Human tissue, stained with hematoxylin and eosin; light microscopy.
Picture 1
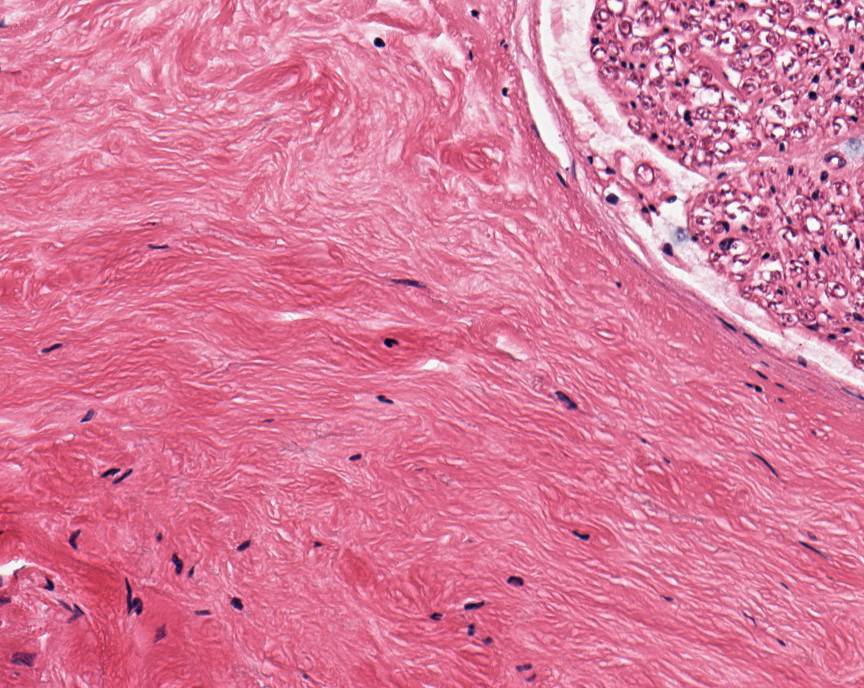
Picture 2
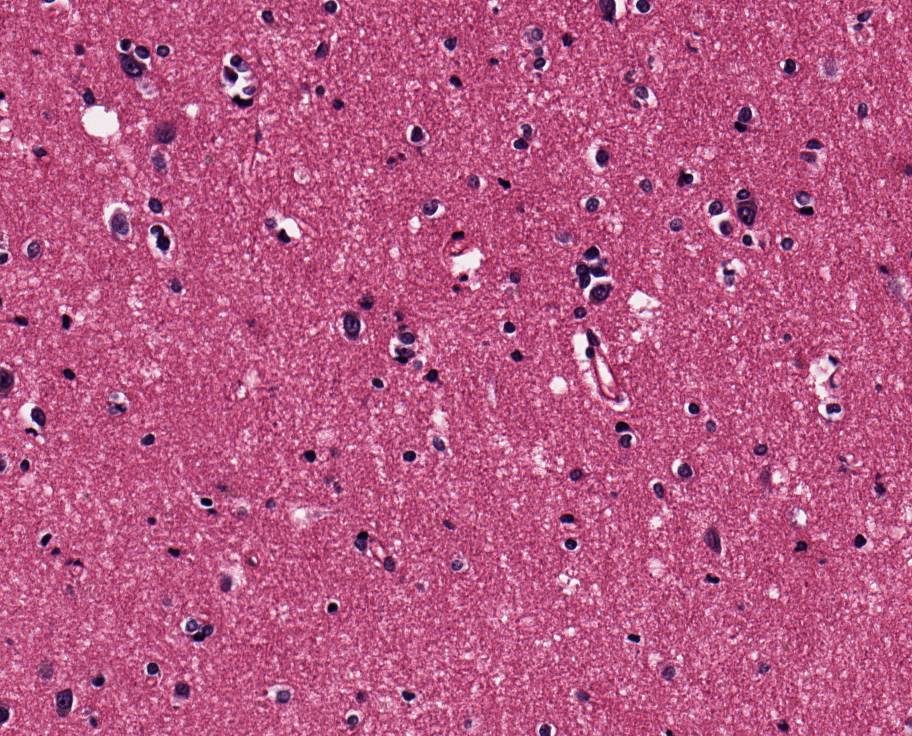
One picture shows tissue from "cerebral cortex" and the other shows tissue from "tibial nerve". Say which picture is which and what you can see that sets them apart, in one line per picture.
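Picture 1: tibial nerve. The stromal nuclei are small, dark and elongated.
Picture 2: cerebral cortex. Most cells are small, with round, dark, dense nuclei and almost no visible cytoplasm, spread evenly across the field.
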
